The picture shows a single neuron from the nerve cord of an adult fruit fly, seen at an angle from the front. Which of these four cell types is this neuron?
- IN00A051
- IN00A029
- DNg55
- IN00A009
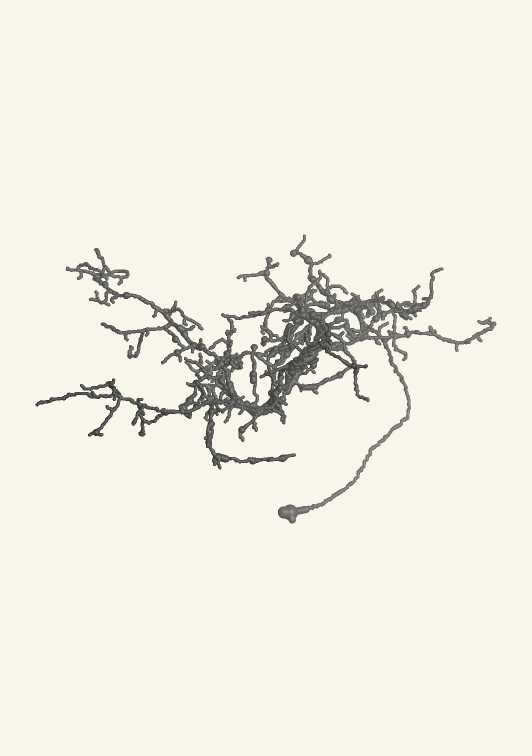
IN00A029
